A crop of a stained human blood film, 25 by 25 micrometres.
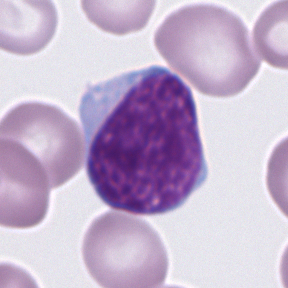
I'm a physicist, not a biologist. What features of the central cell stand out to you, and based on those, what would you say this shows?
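Cytoplasm: pale blue, with no granules in it. Nucleus: set off-centre, towards the lower right of the cell. Edge: ragged at the upper left. The central cell is a typical lymphocyte.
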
